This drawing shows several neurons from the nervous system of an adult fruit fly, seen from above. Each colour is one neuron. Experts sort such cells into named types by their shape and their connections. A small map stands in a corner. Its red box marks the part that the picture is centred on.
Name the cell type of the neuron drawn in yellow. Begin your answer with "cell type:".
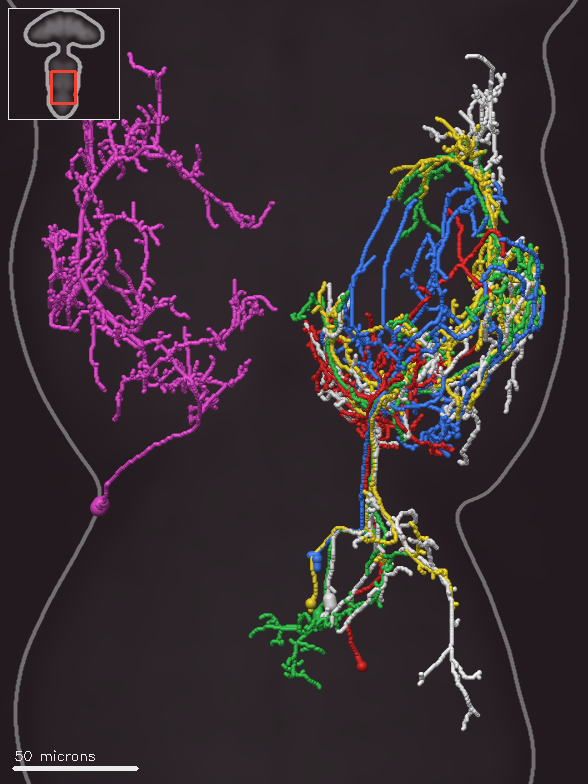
cell type: IN03A032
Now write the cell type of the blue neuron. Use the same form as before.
cell type: IN03A060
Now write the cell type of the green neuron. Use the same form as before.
cell type: IN03A058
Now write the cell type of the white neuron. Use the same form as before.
cell type: IN03A044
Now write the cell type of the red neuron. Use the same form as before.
cell type: IN03A091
